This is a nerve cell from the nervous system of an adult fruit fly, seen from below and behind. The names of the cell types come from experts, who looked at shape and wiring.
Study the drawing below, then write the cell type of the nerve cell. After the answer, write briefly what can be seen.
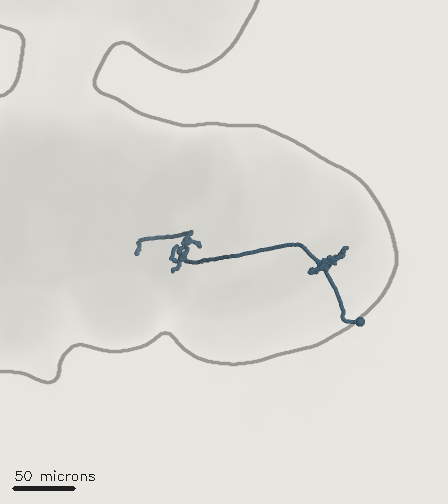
It is of cell type MeTu4f. Its broad class is visual projection neuron. By the scale bar it is about 190 microns wide in this view. As drawn here it is wider than it is tall.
